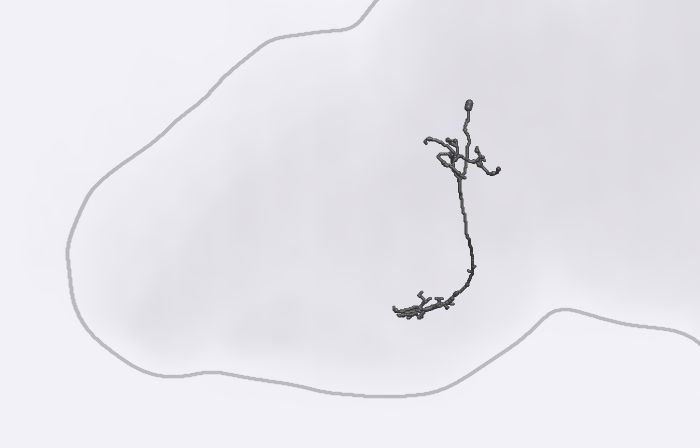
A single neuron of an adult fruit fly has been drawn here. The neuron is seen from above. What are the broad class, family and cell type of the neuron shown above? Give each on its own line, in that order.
visual projection neuron
LC
LC12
